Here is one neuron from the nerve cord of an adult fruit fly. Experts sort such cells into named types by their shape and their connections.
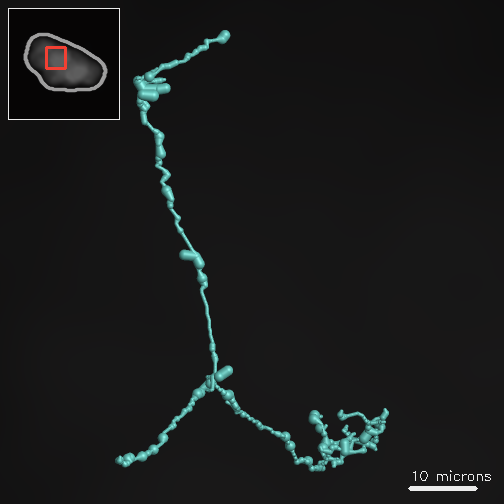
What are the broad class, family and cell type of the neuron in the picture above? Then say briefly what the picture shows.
It is a sensory neuron entering the nerve cord. The name of its family is class mechanosensory proprioceptive. The cell type is SNpp41. No cell body is drawn. From top to bottom in the picture it spans about 65 microns.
